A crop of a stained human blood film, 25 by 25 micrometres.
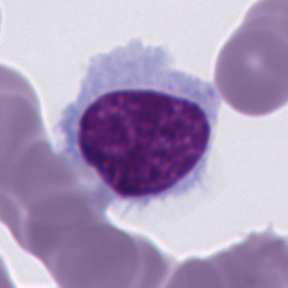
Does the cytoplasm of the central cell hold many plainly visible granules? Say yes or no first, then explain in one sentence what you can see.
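No. No granules are visible in the cytoplasm.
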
